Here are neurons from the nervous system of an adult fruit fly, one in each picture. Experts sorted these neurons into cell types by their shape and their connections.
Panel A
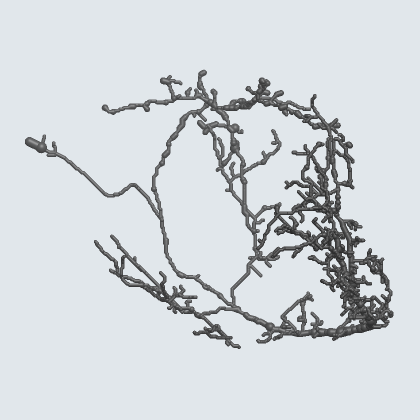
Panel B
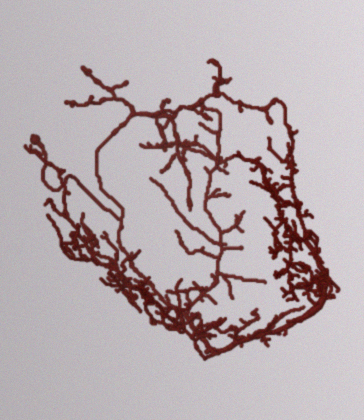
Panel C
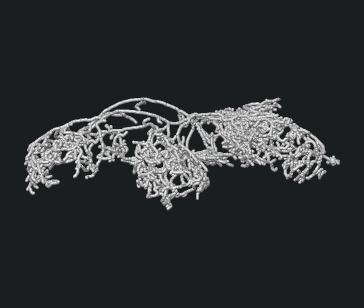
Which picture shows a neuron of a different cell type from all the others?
Panel C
